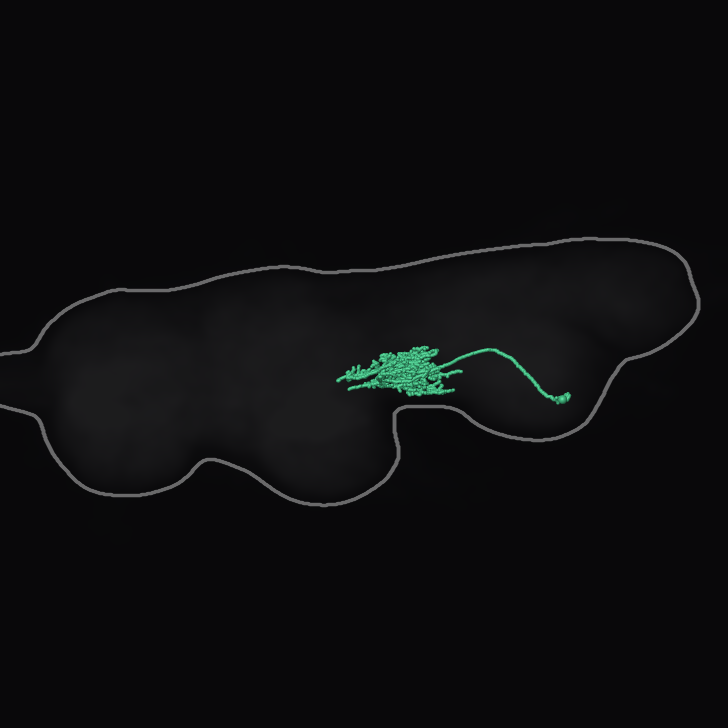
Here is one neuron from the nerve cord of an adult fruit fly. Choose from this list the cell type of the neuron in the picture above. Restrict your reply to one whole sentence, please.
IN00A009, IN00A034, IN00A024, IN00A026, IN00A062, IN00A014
This neuron is assigned to the cell type IN00A014.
